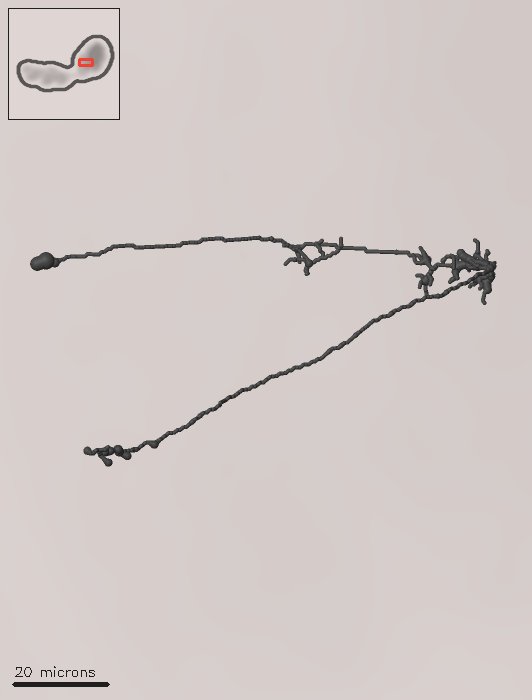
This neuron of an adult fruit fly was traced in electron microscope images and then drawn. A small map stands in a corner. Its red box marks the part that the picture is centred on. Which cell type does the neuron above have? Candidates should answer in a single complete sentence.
The cell type name for this neuron is C3.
